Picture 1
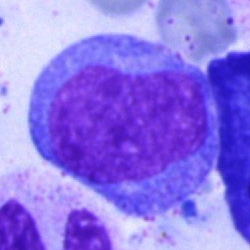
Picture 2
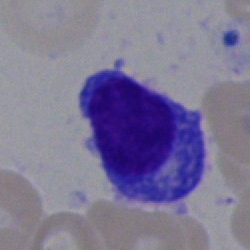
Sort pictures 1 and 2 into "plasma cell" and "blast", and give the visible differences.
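Blast in picture 1; plasma cell in picture 2. Outline: blast rounded, margin smooth; plasma cell rounded but slightly pear-like, broader toward the lower right. Blast chromatin finely granular, fairly evenly spread, no coarse dark clumps.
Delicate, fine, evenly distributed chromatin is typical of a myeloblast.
Plasma cell nucleus dense dark purple throughout, filling most of the cell, off-centre toward the upper left. Cytoplasm: blast a moderate blue-staining rim without granules or vacuoles; plasma cell deep strong blue, rim widest along the lower right.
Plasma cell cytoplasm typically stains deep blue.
Plasma cell: paler patch in the cytoplasm at the lower right, beside the nucleus.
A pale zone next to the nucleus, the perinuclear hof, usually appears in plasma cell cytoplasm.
Deeply blue-staining cell touching the right side of the blast.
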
